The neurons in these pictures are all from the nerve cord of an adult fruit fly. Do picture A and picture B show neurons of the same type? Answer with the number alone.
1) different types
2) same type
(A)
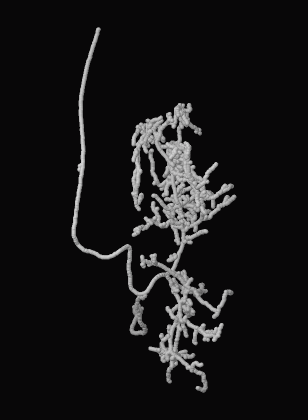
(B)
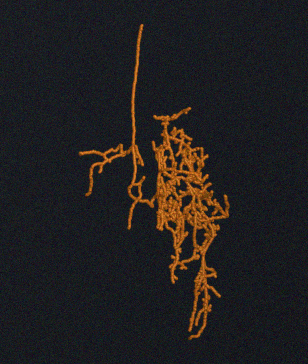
1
